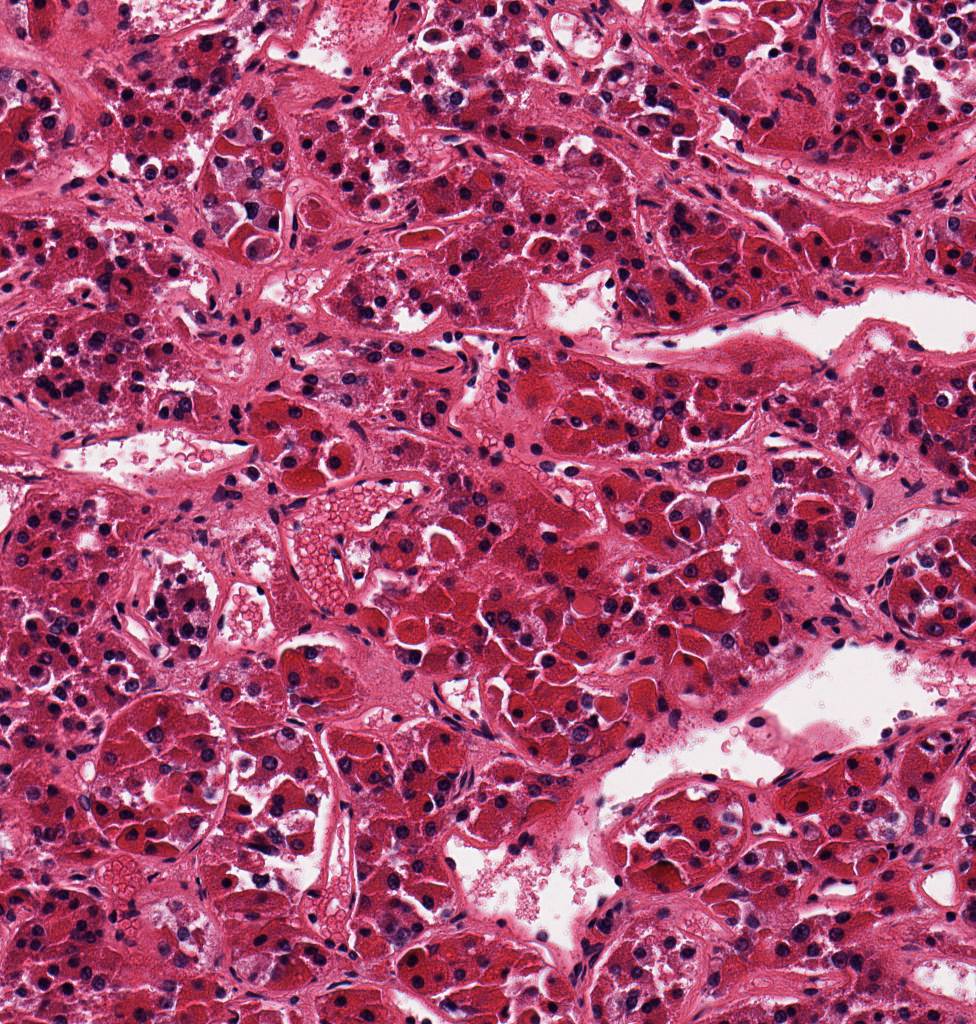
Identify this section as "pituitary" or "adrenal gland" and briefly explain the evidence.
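Pituitary. Cells lie in rounded nests and branching trabeculae, separated by thin pink septa, across the whole field.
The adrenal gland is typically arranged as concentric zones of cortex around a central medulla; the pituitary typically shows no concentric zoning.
Most cells: abundant, deeply eosinophilic, granular cytoplasm. Stroma scant, forming thin fibrous septa with slender spindle-shaped nuclei. No epithelium-lined glandular lumens; no fat cells.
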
